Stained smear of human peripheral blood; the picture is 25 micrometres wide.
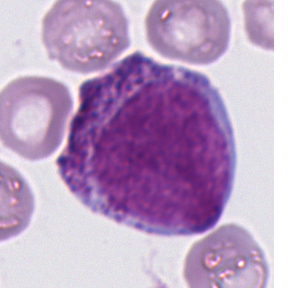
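Promyelocyte at the centre, with coarse dark purple granules crowding the left side of the cell. Notice that the nucleus is a single unlobed mass filling most of the cell. Its chromatin is finely granular and evenly spread, without coarse dark clumps. Wherever the cytoplasm is free of granules, it is pale blue-grey.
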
